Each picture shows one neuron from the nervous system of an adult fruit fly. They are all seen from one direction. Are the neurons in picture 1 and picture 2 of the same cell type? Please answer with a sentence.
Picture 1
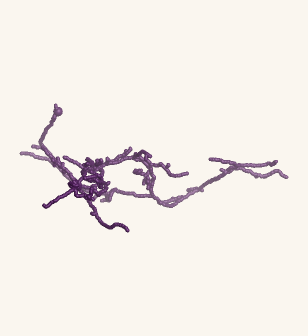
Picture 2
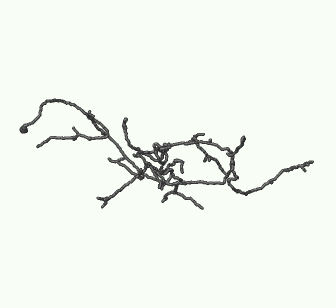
They are of the same cell type.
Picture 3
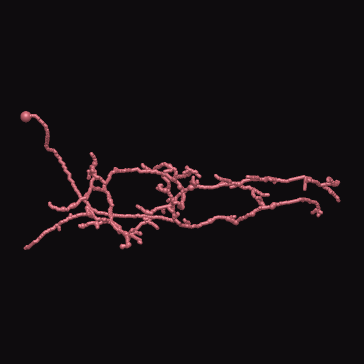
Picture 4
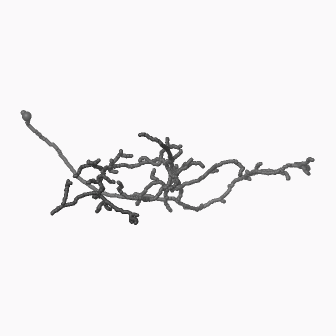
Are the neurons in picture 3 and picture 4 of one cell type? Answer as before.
They are of the same cell type.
